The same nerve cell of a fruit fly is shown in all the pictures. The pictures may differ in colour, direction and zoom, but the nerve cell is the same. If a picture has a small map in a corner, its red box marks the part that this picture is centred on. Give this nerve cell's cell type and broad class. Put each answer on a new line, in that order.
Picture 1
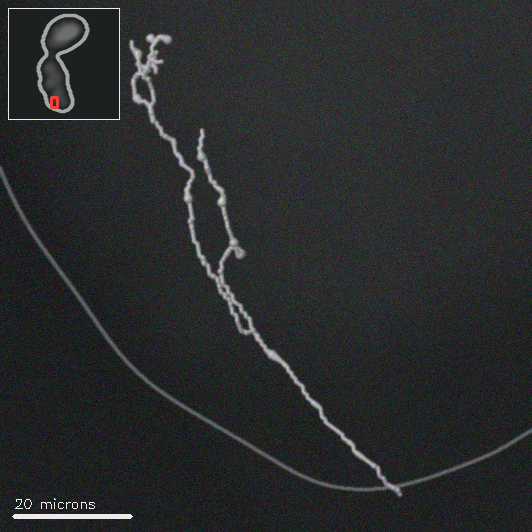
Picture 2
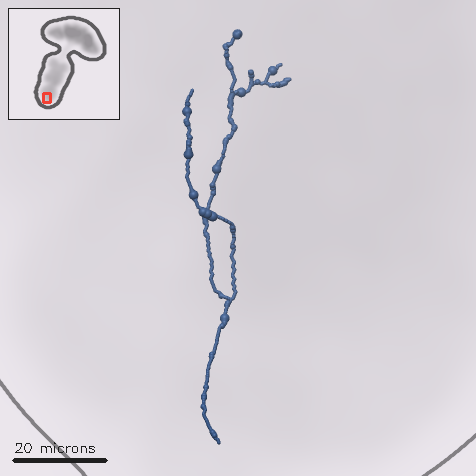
SNxx33
sensory neuron entering the nerve cord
